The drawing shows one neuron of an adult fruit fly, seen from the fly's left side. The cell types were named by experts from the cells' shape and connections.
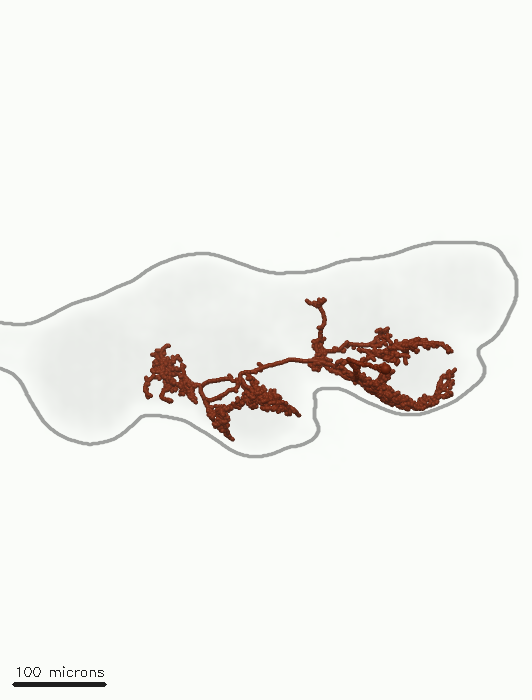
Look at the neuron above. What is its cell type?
IN09B014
